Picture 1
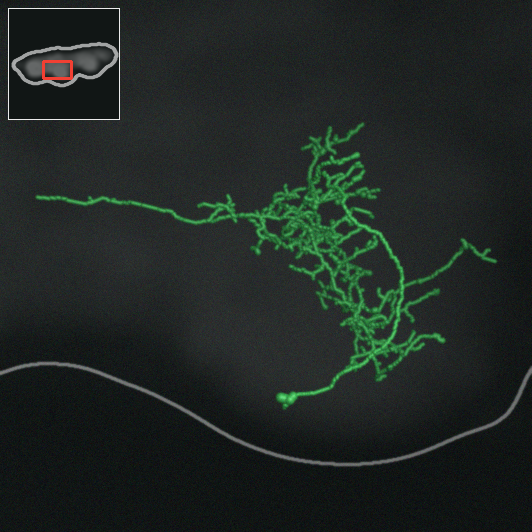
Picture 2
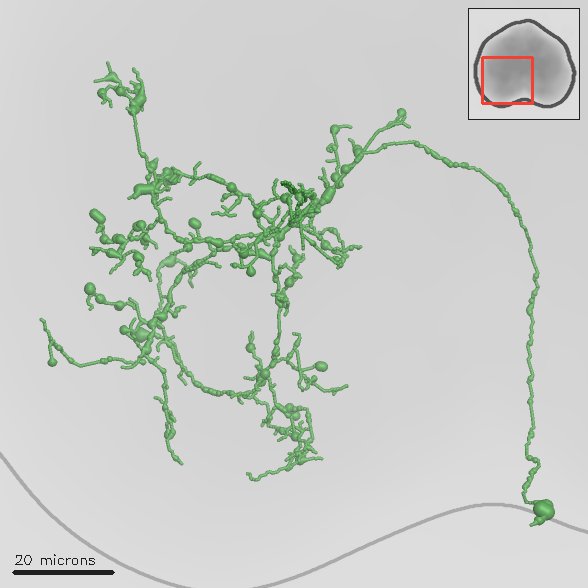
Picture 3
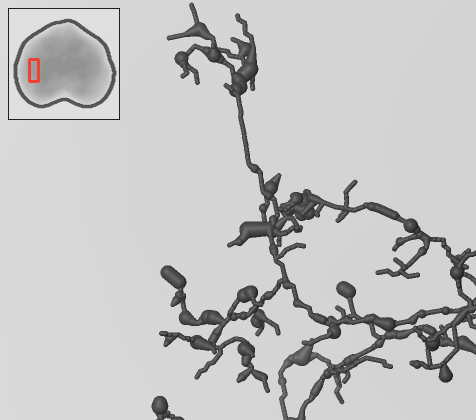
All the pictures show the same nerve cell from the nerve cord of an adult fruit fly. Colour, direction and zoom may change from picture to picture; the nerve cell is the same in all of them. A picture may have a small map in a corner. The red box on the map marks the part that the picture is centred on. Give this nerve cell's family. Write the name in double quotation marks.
"hemilineage 12B"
